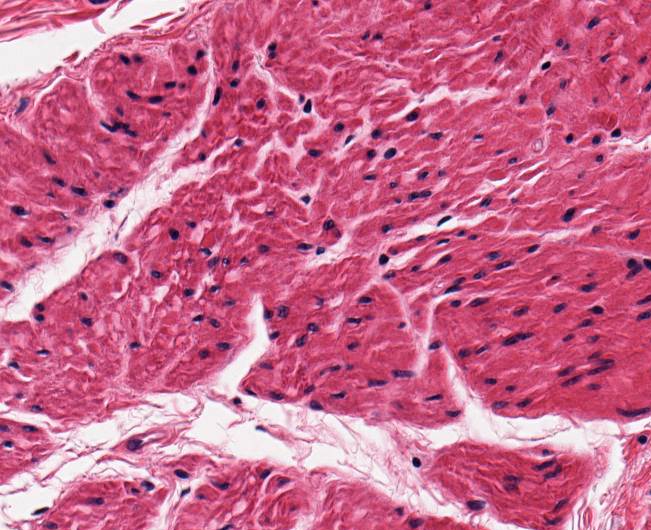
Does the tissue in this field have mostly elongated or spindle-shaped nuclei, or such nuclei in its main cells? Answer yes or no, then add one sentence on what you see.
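Yes. The nuclei are dark, elongated and cigar-shaped, lying singly within the cells.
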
